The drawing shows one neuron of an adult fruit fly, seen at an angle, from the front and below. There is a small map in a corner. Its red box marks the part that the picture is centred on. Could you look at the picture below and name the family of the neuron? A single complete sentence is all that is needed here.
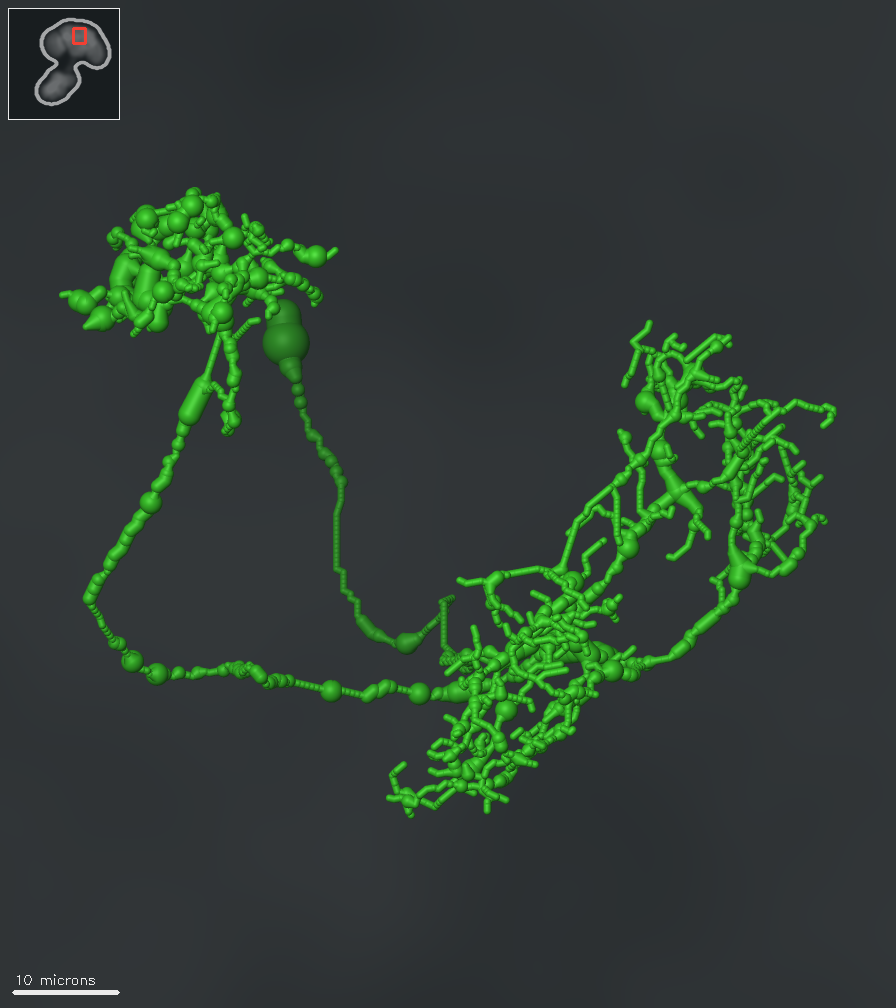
This neuron belongs to the family class CX.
